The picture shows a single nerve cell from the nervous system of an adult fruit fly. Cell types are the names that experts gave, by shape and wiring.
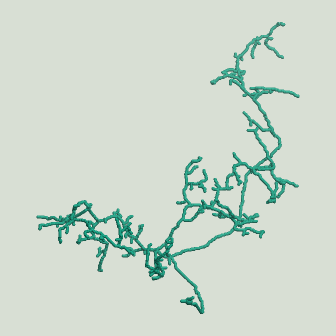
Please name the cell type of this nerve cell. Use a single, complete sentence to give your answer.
As a matter of cell type, the nerve cell is CRE015.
